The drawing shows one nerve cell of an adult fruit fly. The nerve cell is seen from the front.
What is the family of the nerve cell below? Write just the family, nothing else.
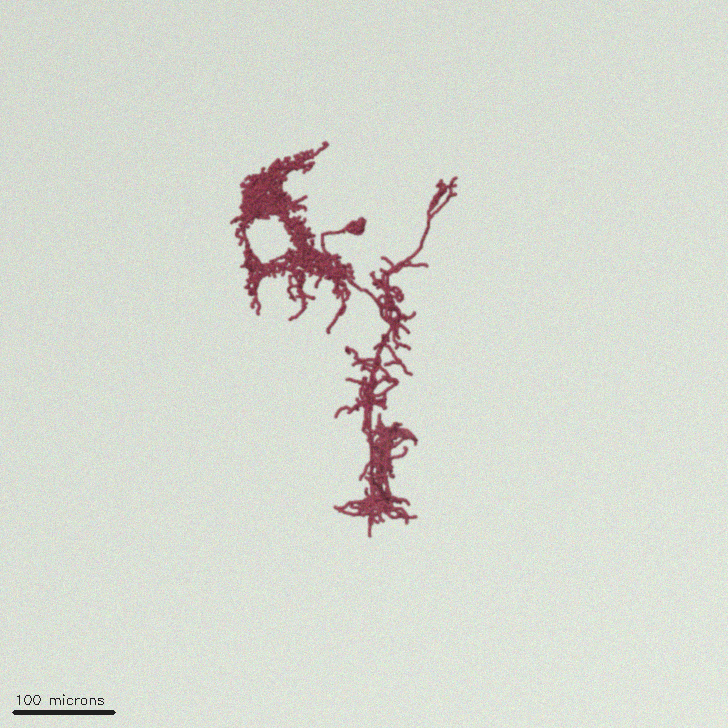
hemilineage PSp2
